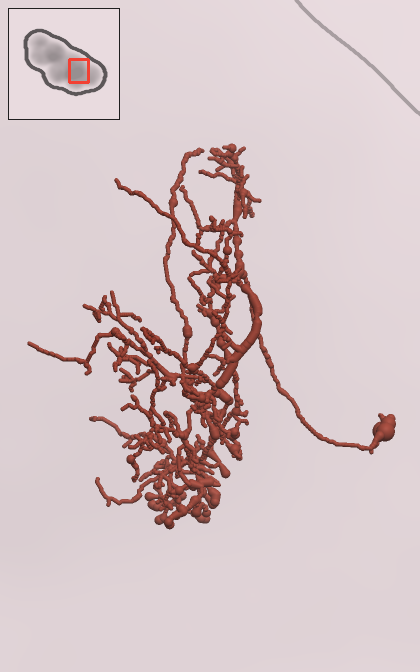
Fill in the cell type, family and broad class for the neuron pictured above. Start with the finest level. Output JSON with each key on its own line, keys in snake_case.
{
 "cell_type": "IN08A024",
 "family": "hemilineage 08A",
 "broad_class": "nerve-cord intrinsic neuron"
}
